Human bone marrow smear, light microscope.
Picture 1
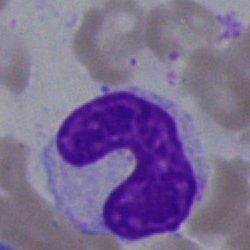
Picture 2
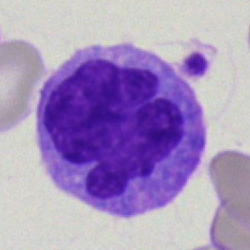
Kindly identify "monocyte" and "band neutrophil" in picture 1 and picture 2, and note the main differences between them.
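Picture 1 shows the band neutrophil, and picture 2 shows the monocyte. Look at the nucleus first: in the band neutrophil it is bent into a horseshoe, and the hollow of the bend opens toward the lower left. In the monocyte, the nucleus is folded into several lobes separated by clefts, and it fills most of the cell, leaving a moderate rim of cytoplasm around it. The band neutrophil's chromatin is dense and dark purple, with small paler patches.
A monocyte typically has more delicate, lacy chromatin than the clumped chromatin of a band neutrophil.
Both cells have pale greyish-blue cytoplasm, though in the monocyte it ranges toward lilac. Fine, faint pinkish-lilac granules are scattered through the monocyte's cytoplasm.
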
